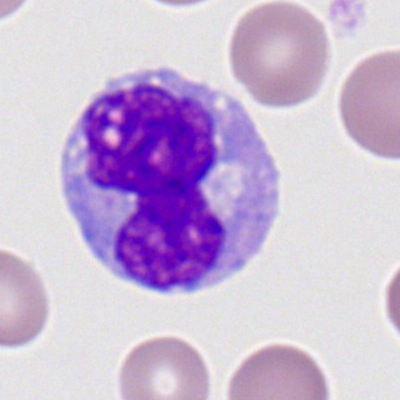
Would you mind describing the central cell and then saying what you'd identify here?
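First, the outline of the cell is roughly round, and its edge is smooth. Next, the nucleus is pinched at its middle into an upper lobe and a lower lobe. Third, the rim of cytoplasm is widest on the right side of the nucleus. Last, the cytoplasm holds no coarse orange-red granules. This cell is a monocyte.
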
